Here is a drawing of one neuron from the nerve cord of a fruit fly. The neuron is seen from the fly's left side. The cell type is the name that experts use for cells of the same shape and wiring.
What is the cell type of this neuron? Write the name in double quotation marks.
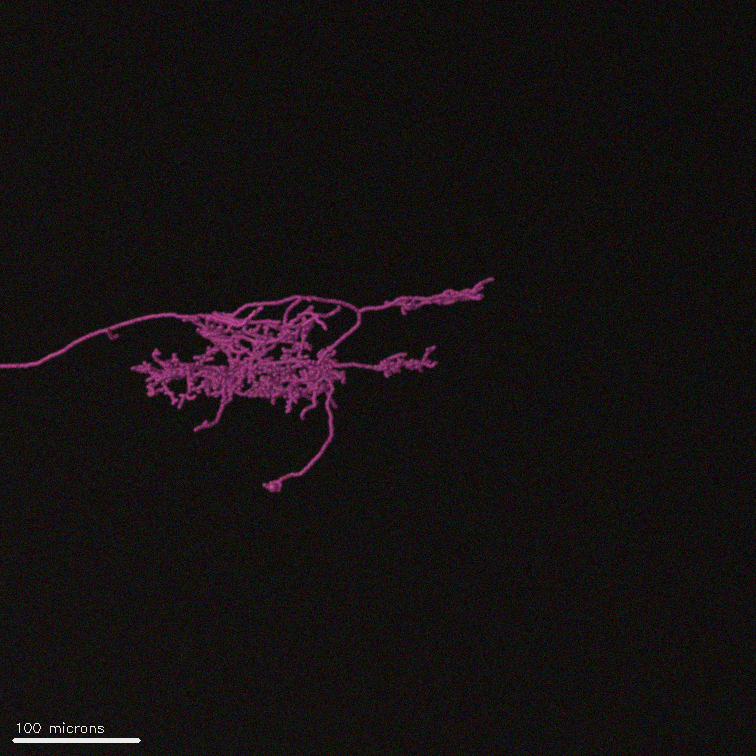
"EA06B010"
